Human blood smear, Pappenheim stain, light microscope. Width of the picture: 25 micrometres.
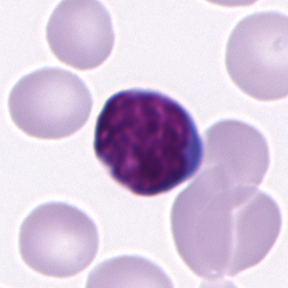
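typical lymphocyte, the nucleated cell at the centre of a stained smear of peripheral blood. Outline round; nucleus round and not lobed. Cytoplasm only a thin rim around the nucleus, seen mainly on the right side of the cell.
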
